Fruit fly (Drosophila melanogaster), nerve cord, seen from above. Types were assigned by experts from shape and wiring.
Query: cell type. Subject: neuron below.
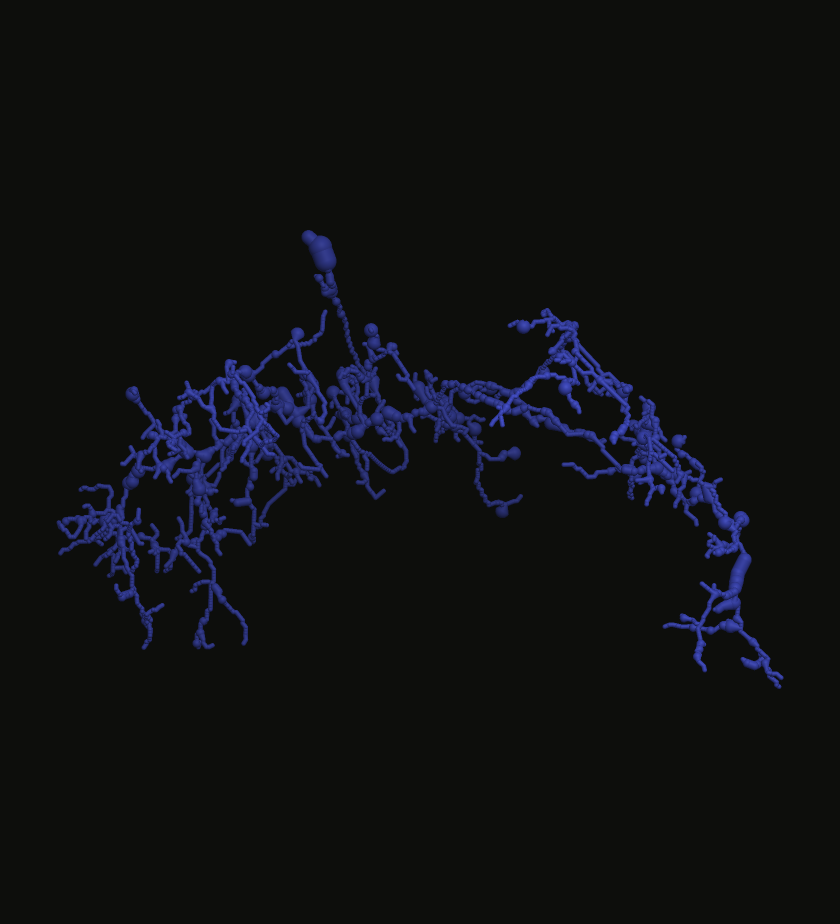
IN13A058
